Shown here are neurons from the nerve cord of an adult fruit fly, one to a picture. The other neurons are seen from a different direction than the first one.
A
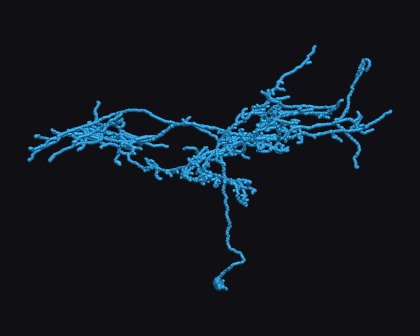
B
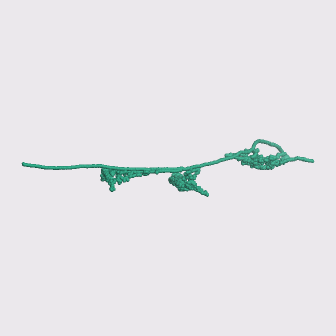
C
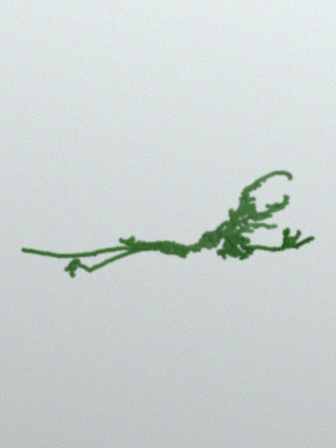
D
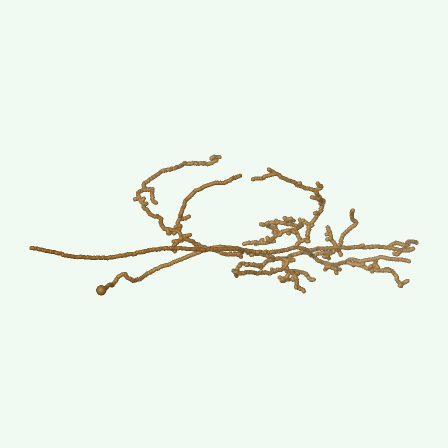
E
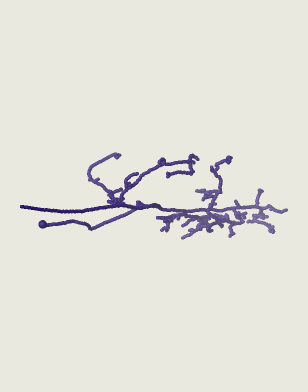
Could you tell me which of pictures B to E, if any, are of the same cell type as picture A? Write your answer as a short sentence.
Picture C is of the same cell type.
